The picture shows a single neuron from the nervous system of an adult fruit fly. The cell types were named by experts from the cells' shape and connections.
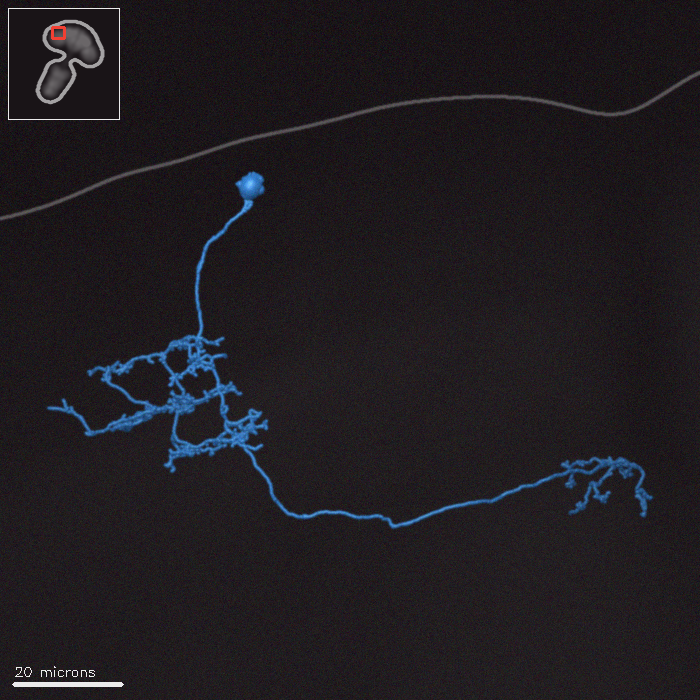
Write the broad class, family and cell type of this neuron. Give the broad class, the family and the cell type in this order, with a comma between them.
optic-lobe intrinsic neuron, Tm, Tm36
